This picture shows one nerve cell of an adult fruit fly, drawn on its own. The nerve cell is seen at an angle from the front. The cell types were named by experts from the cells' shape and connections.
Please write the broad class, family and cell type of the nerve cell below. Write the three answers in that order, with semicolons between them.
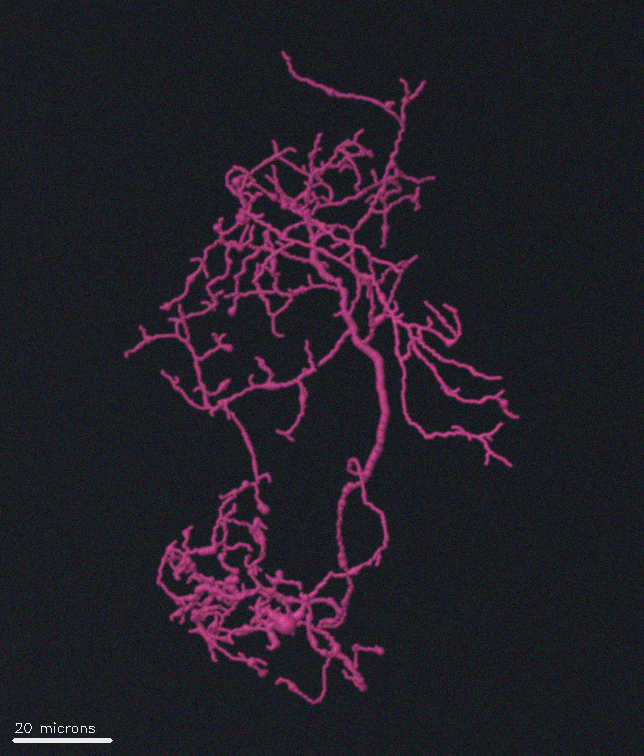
central-brain intrinsic neuron; hemilineage AOTUv4_dorsal; SMP153_b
